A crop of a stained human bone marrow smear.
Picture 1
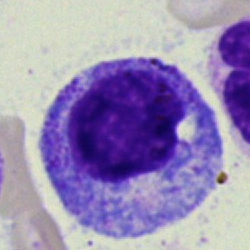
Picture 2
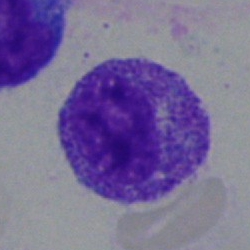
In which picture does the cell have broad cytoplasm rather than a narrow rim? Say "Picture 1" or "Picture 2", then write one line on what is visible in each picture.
Picture 1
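Picture 1: The cytoplasm is abundant and blue.
Picture 2: The nucleus fills most of the cell and sits toward the left side.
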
